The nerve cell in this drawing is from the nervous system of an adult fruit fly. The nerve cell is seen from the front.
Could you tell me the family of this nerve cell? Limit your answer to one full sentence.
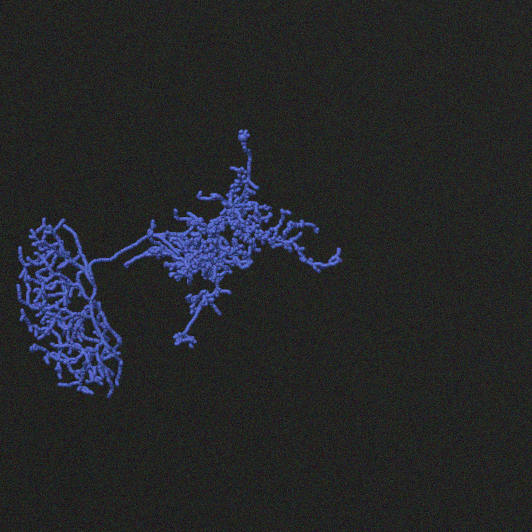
This nerve cell is given the family LT.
